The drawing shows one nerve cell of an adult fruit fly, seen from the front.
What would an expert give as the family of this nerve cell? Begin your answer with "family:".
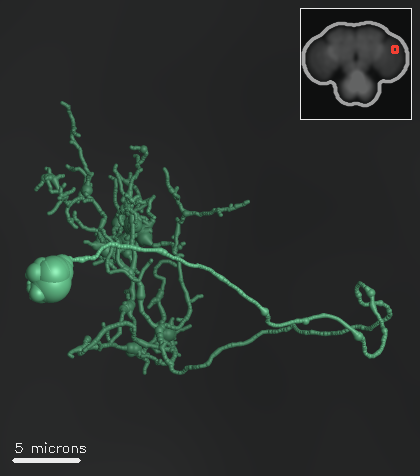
family: Cm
